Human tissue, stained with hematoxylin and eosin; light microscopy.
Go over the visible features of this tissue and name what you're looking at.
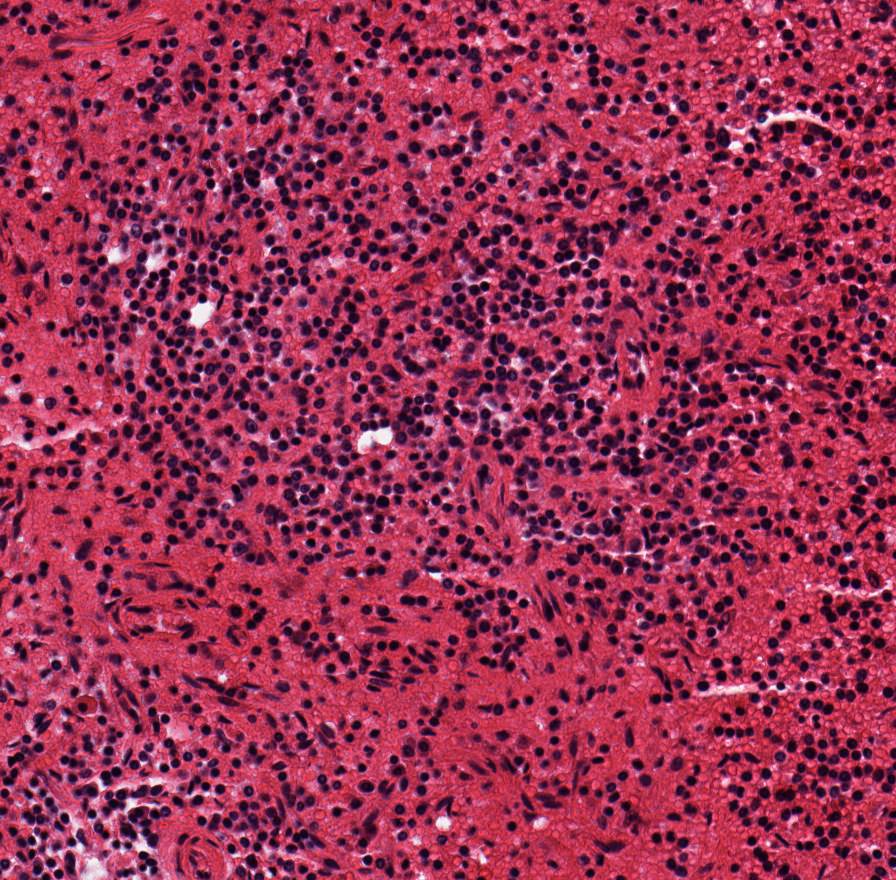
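Mostly small lymphocytes (round, dark, dense nuclei, scant cytoplasm), densest in a broad band through the upper and central field. Spindle-shaped nuclei stream in small bundles, chiefly in the lower half. Near the bottom left edge, a small vessel has a concentrically layered wall. It's spleen.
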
